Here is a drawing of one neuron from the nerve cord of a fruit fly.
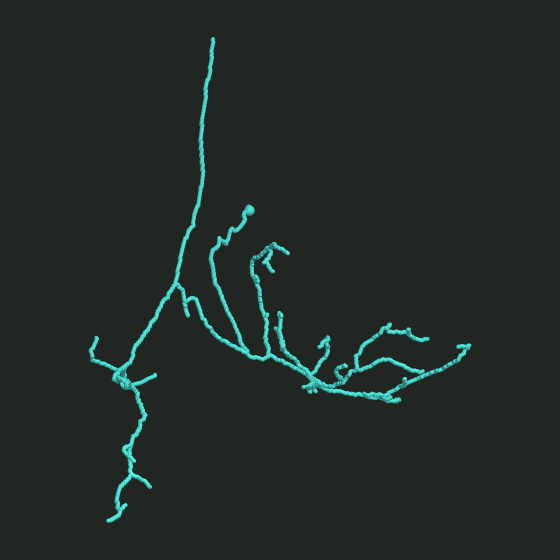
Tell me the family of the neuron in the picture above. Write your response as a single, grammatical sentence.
Family-wise, the neuron is hemilineage 10B.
